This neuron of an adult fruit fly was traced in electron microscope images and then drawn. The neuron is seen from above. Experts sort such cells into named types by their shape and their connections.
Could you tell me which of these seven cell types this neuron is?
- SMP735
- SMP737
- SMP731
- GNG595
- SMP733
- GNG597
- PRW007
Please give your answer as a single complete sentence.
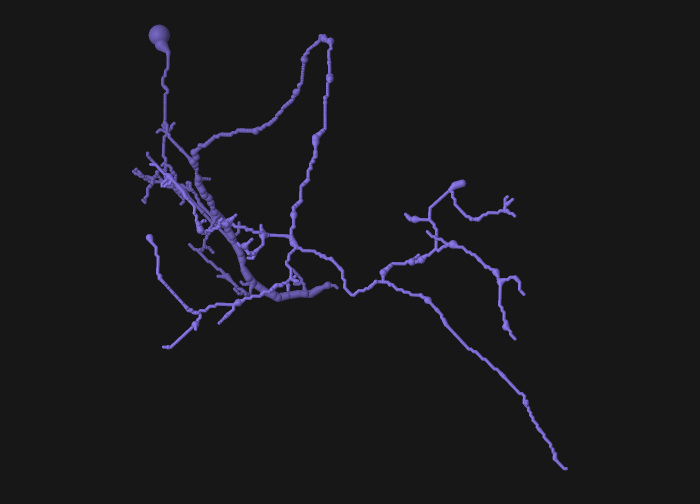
Under the cell type SMP733 falls this neuron.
